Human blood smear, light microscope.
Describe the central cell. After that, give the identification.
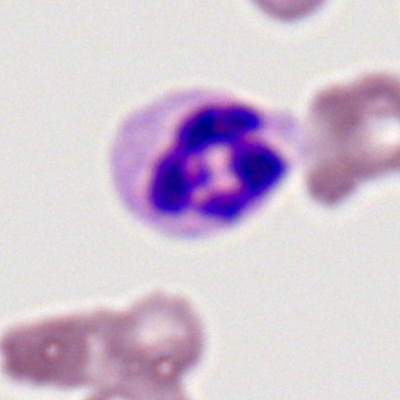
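Outline rounded, smooth. Nucleus divided into several lobes, arranged roughly in a ring. Chromatin dense, dark purple, clumped. No nucleoli seen. A segmented neutrophil.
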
